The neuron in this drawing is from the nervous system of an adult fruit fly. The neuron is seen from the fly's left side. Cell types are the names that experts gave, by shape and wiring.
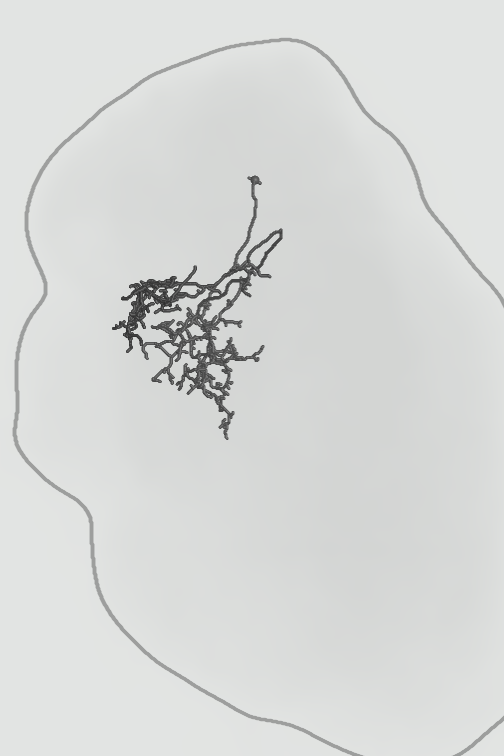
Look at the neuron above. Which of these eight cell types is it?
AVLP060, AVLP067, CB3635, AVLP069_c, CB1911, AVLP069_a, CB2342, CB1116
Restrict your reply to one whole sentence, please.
The cell type that fits this neuron is CB3635.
